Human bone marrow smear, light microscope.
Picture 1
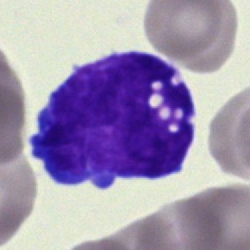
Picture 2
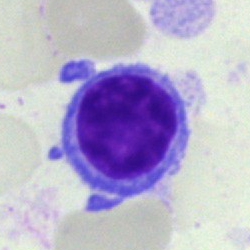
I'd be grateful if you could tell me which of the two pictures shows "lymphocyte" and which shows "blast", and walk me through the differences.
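Blast: picture 1. Lymphocyte: picture 2. Staining: blast deep blue-violet throughout, no pale zone of cytoplasm standing out; lymphocyte cytoplasm blue, chromatin dark purple, mottled with slightly lighter patches.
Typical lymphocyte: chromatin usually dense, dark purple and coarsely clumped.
Lymphocyte cytoplasm: narrow rim around the nucleus, no granules visible.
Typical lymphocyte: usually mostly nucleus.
Vacuoles: small cluster of clear round ones in the upper right part of the blast. Blebs: present in both, small and rounded at the left and lower edges of the blast, small and blue at the upper left and bottom of the lymphocyte. Outline: lymphocyte round. Surroundings: red cells lie around the blast without overlapping it.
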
